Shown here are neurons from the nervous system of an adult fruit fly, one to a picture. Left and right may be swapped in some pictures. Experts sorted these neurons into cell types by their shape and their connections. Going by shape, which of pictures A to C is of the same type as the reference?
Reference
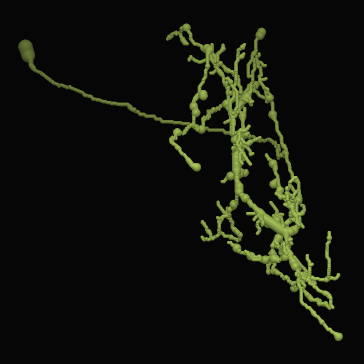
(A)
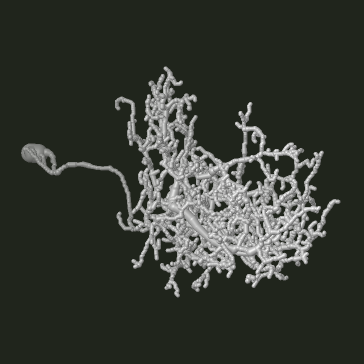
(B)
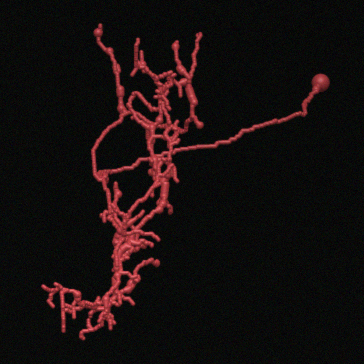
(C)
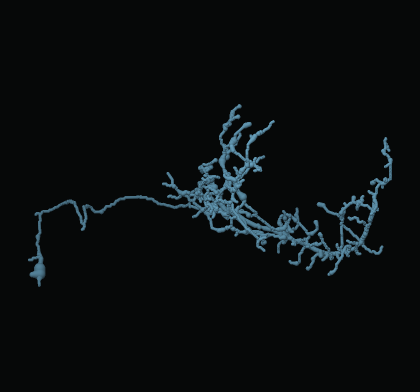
Picture B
